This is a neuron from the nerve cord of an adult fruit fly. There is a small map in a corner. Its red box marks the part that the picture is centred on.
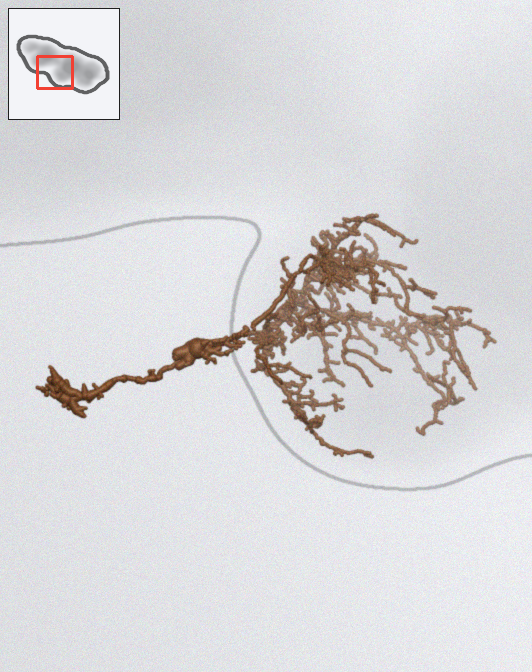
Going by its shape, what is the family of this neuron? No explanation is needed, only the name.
hemilineage 20B.21B.22B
